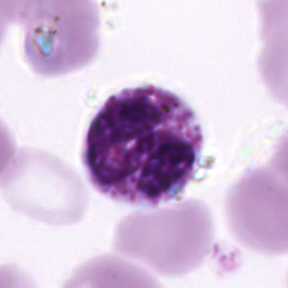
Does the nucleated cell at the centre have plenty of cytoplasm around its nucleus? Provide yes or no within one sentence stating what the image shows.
No, the cytoplasm of this cell is scant, not abundant.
